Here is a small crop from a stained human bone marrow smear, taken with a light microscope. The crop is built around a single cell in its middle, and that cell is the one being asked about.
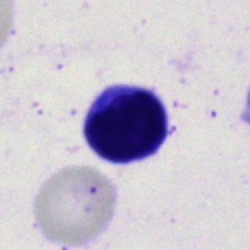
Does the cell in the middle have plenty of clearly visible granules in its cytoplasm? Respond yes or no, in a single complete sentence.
No, no visible granules are present in the cytoplasm of the cell.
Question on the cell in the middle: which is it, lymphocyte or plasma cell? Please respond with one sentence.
As for the central cell, it is a lymphocyte.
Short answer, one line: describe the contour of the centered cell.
Around its whole circumference the outline stays smooth, free of projections.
